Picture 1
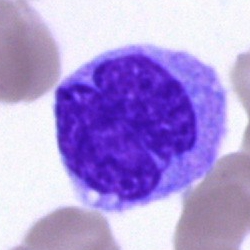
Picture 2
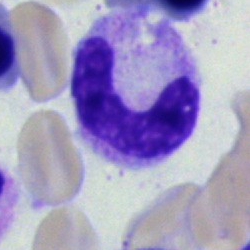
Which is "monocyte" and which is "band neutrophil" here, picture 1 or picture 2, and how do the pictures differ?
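The first picture, as I read it, shows the monocyte, and the second shows the band neutrophil. Looking at the monocyte, I see a roughly round cell. Its nucleus fills most of the cell and has a notch on its upper left side. Its rim of cytoplasm is widest on the right and shows no distinct granules. A few small clear vacuoles sit at the bottom edge of the cytoplasm.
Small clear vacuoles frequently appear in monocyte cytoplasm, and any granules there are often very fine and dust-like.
Turning to the band neutrophil, the curve of its nucleus opens toward the upper right, and plentiful pale lilac cytoplasm fills the hollow of that curve.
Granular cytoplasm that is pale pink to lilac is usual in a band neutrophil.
Its chromatin is dark purple and clumped into coarse patches, and I can't make out any nucleoli.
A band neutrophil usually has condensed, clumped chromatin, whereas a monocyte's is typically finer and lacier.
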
